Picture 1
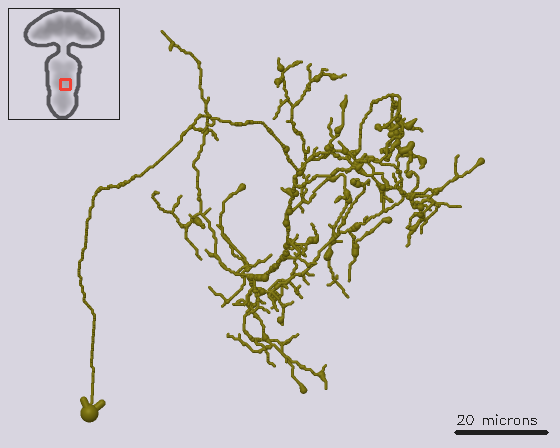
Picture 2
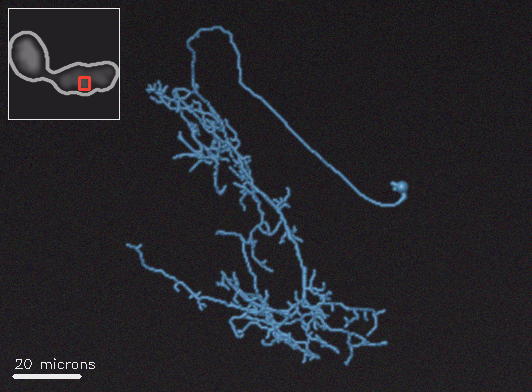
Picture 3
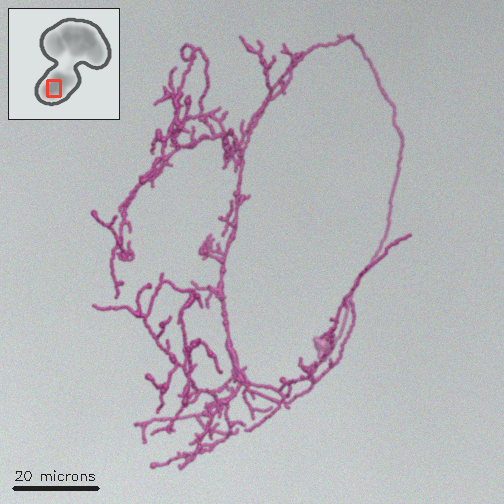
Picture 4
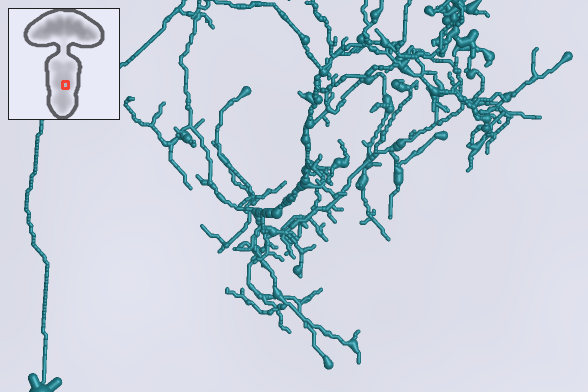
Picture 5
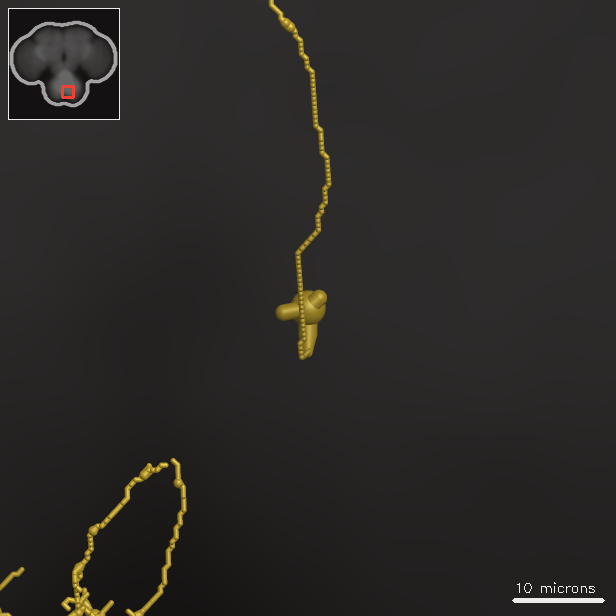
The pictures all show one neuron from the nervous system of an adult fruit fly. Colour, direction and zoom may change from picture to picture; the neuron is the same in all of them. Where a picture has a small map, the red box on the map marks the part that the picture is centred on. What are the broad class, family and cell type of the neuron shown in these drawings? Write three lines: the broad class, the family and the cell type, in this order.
nerve-cord intrinsic neuron
hemilineage 12B
IN12B059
